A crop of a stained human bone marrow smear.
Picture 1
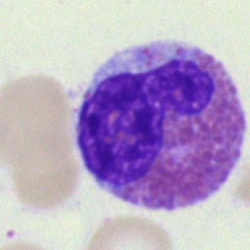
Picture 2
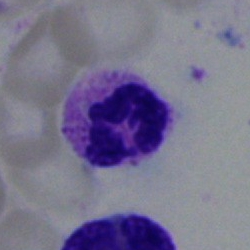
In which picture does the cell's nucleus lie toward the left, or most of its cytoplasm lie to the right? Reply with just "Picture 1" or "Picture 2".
Picture 1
